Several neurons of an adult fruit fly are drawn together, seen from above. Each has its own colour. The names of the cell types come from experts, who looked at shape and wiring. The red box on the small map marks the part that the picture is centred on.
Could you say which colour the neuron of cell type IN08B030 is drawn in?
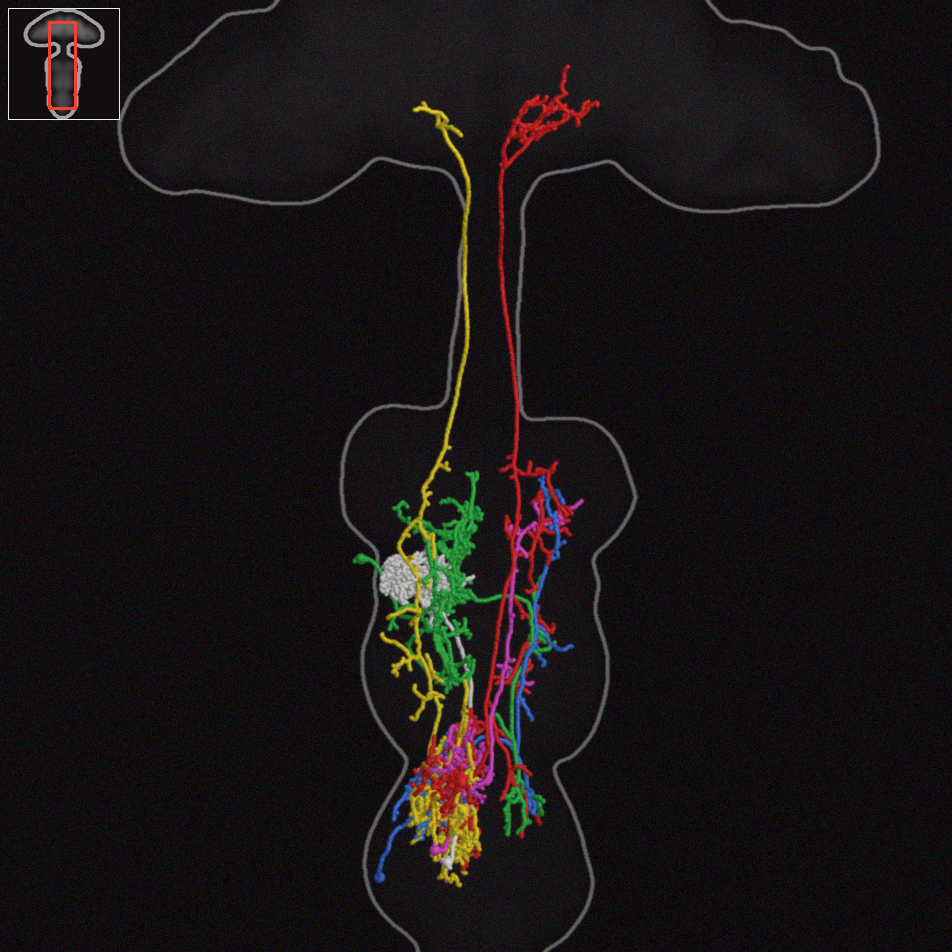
green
